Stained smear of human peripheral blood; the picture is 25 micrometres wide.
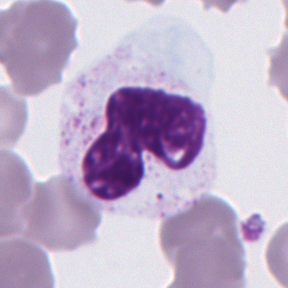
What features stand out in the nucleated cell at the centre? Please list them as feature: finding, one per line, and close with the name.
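Outline: irregular, not round
Cytoplasm: abundant and pale grey-blue
Granules: fine, pinkish-purple, scattered through the cytoplasm
Upper cytoplasm: nearly free of granules
Name: segmented neutrophil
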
